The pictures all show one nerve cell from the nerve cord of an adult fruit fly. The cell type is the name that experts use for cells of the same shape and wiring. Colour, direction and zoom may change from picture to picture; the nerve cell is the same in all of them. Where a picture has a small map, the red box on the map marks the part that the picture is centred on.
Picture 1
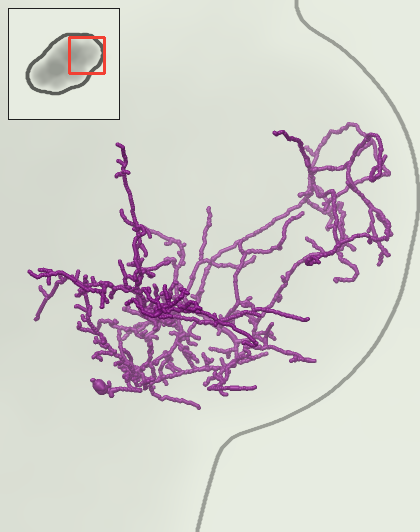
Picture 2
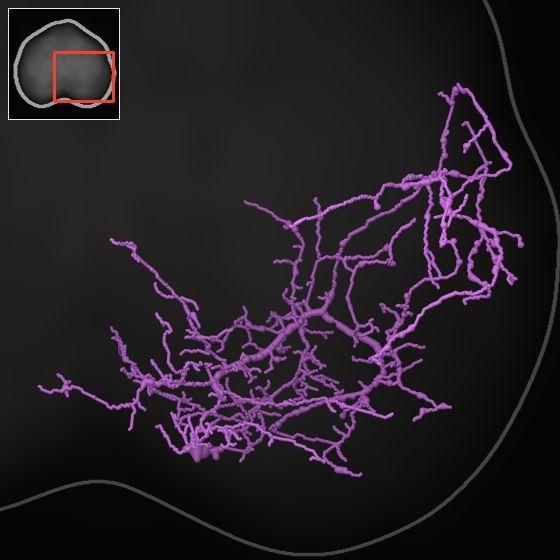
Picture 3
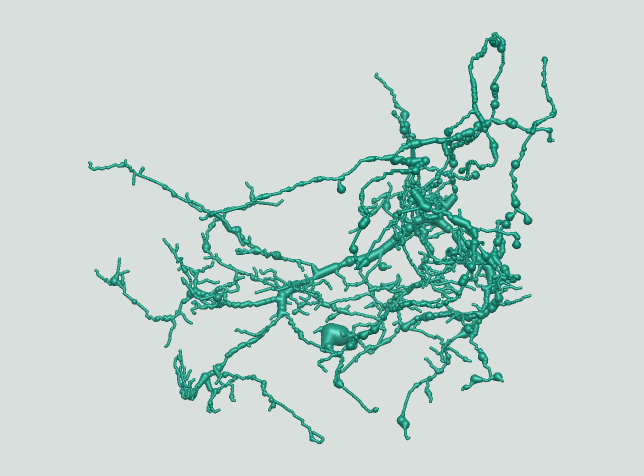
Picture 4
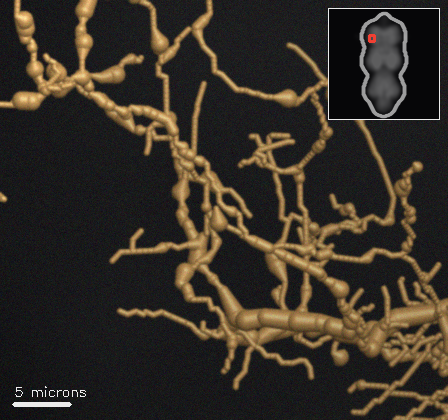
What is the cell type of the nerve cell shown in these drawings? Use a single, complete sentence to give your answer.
The cell type name IN04B085 applies to this nerve cell.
